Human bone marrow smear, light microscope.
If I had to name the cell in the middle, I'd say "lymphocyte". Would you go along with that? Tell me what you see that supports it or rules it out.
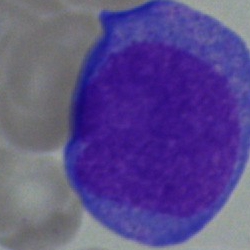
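Start with the chromatin: it is fine and evenly spread, with no coarse dark clumps, and that goes with blast rather than lymphocyte.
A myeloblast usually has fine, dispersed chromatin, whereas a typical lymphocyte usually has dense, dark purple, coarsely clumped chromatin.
Next, the outline is roughly round, with a small pointed bulge at its upper left edge. I see no distinct granules in the cytoplasm. Pale grey red cells lie against the left side of the cell. Weighing it up, lymphocyte doesn't fit; this cell is a blast.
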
